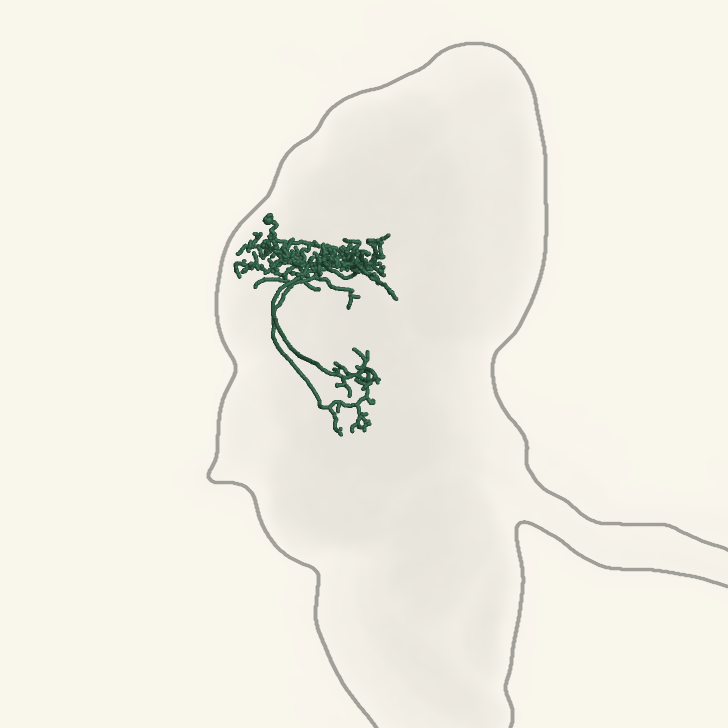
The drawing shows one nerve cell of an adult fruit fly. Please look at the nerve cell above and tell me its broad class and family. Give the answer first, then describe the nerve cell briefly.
Its broad class is central-brain intrinsic neuron. Its family is hemilineage SMPad1. It lies in the brain. In this view it is taller than it is wide.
